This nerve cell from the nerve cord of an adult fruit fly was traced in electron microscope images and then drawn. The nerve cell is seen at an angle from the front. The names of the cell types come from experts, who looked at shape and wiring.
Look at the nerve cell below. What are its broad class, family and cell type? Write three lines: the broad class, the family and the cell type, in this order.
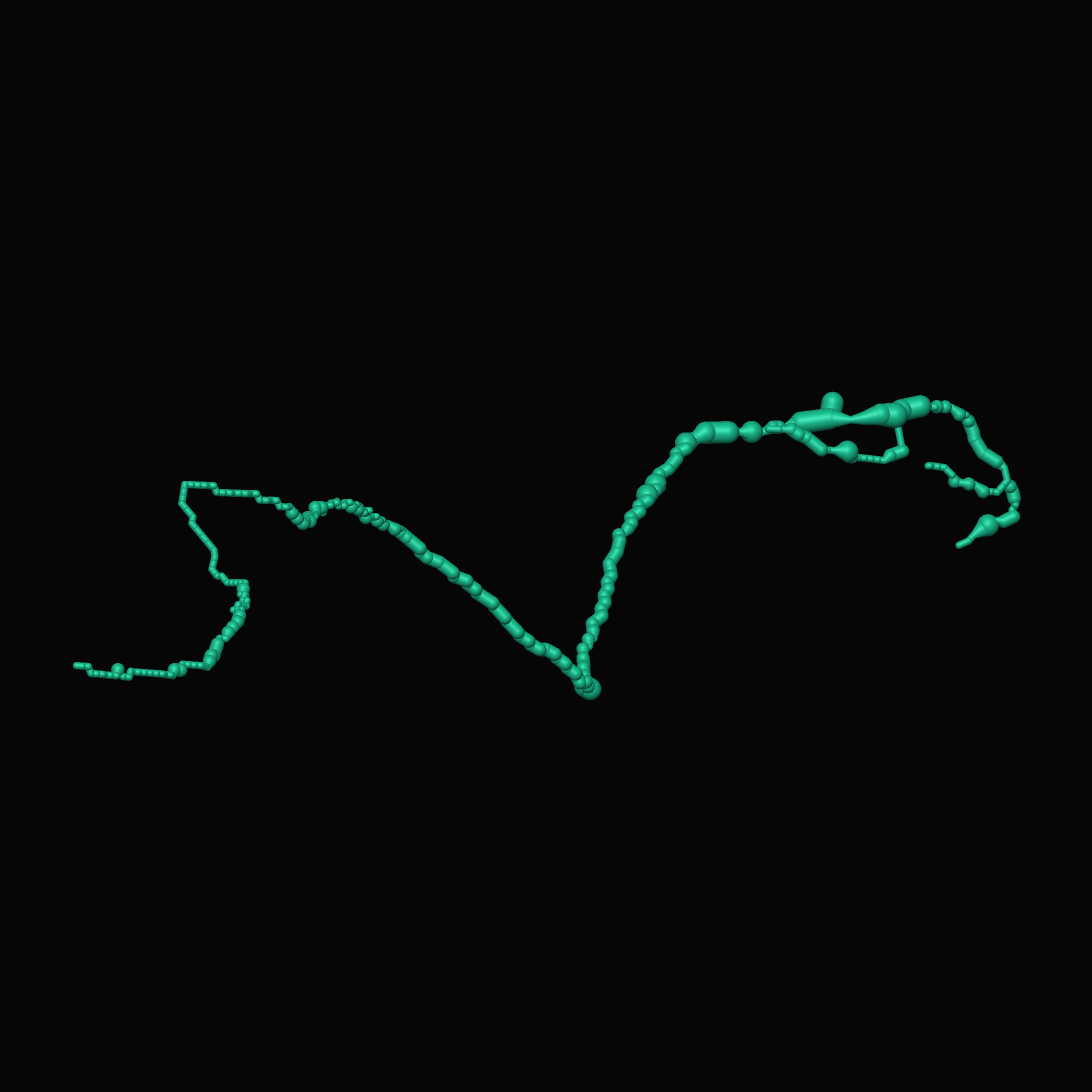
sensory neuron entering the nerve cord
class gustatory
WG1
